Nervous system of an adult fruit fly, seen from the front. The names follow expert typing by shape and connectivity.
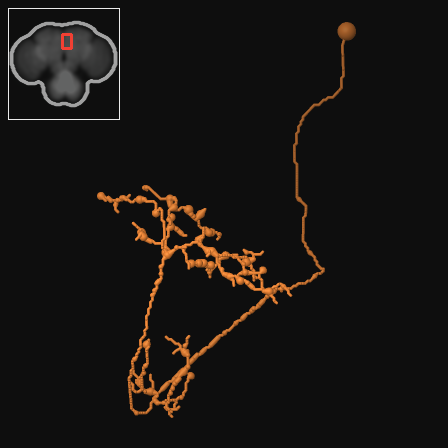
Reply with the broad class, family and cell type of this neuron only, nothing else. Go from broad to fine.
central-brain intrinsic neuron; class CX; vDeltaH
